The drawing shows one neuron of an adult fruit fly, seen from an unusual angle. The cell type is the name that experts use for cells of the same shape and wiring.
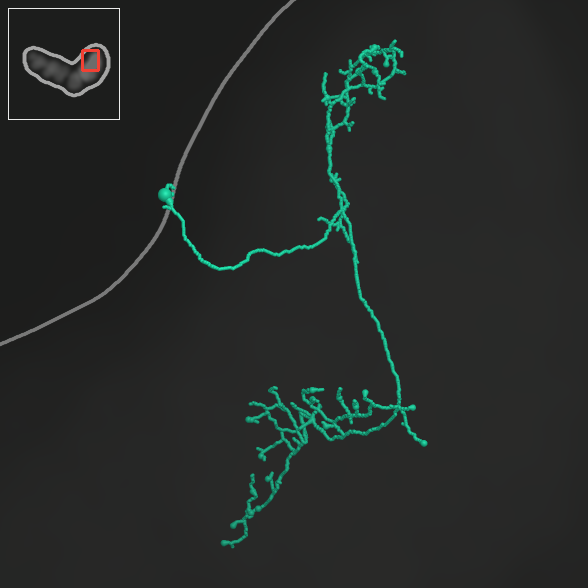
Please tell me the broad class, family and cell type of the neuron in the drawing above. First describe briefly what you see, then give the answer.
The picture shows dozens of branch ends. As drawn here it is taller than it is wide. This is a central-brain intrinsic neuron. The family is hemilineage SIPp1. The cell type is FB8D.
